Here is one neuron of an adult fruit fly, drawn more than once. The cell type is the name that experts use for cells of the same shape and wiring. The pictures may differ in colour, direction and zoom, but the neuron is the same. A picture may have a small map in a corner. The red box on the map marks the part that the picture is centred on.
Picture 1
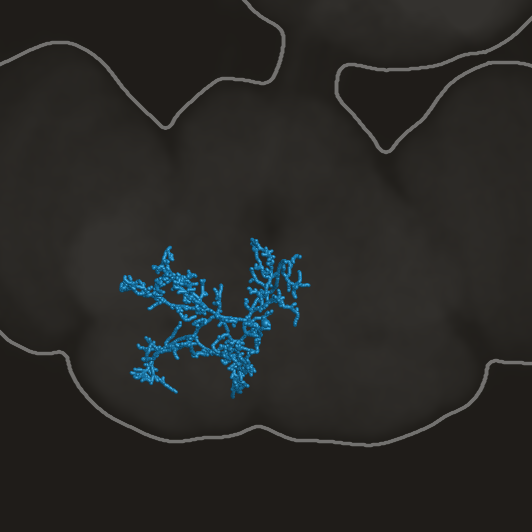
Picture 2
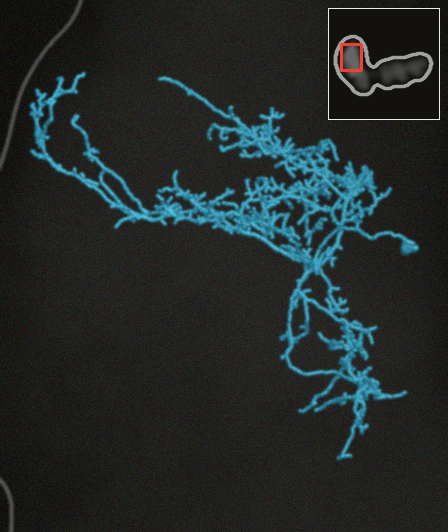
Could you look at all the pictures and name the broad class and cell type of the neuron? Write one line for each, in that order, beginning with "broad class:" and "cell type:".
broad class: central-brain intrinsic neuron
cell type: SMP546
